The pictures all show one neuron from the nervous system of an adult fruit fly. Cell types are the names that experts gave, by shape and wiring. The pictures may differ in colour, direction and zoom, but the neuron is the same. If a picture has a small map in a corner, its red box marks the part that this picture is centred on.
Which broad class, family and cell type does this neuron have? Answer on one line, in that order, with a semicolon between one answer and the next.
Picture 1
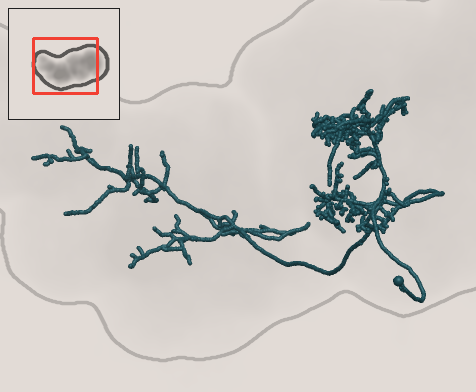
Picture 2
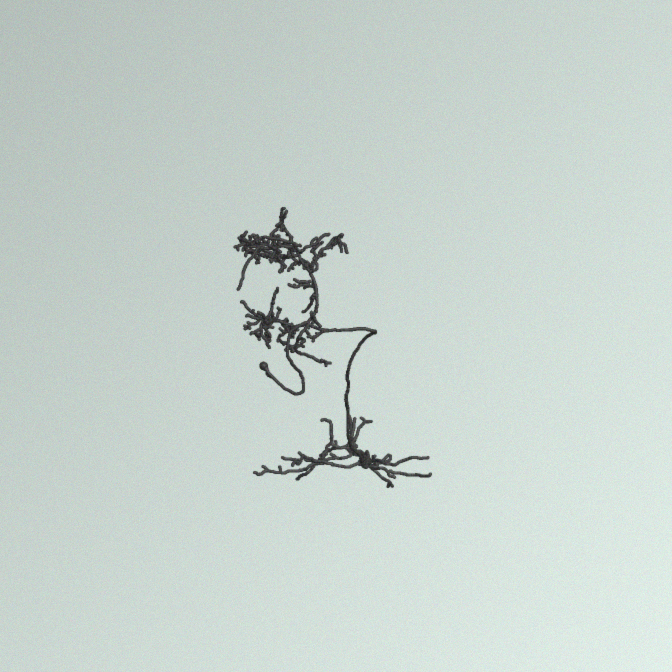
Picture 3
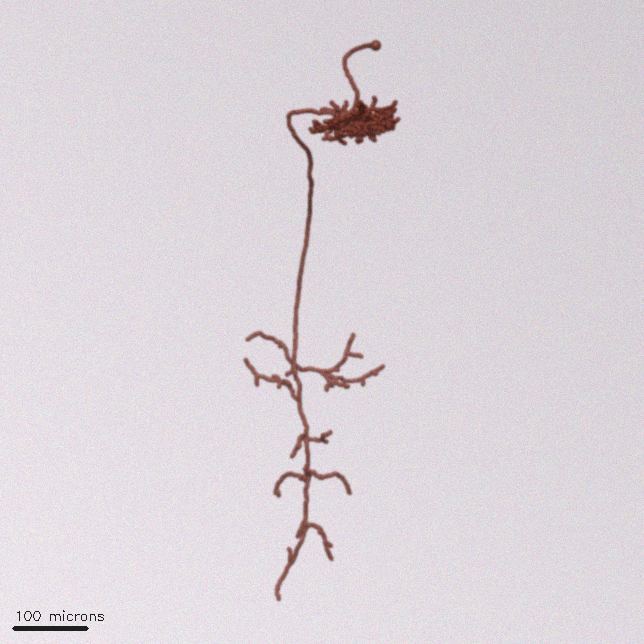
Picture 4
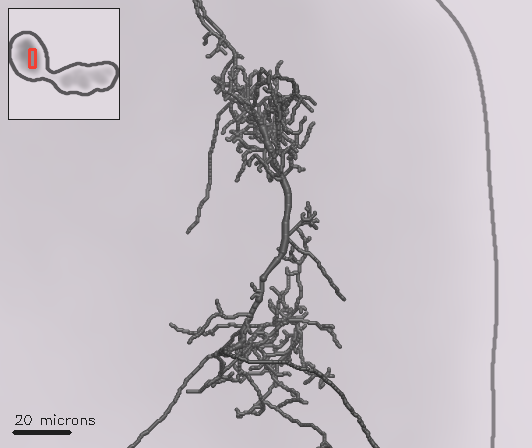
descending neuron; hemilineage MD3; DNg79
